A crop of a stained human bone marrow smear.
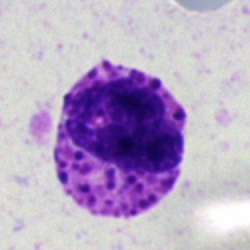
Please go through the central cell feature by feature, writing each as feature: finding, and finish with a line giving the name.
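Outline: roughly oval, a few slightly angular edges
Nucleus: fills upper part of cell
Chromatin: dense, dark purple
Granules: coarse, round, dark purple, in cytoplasm
Name: basophil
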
